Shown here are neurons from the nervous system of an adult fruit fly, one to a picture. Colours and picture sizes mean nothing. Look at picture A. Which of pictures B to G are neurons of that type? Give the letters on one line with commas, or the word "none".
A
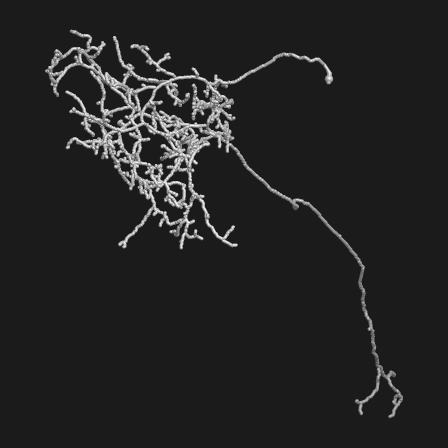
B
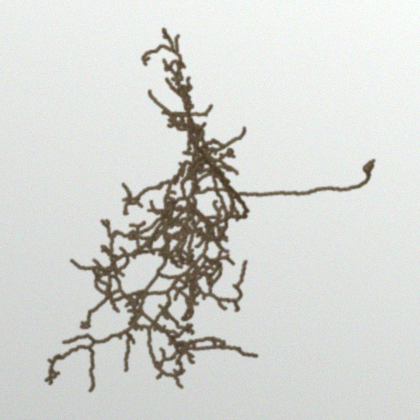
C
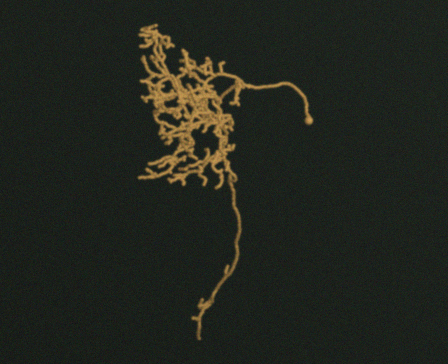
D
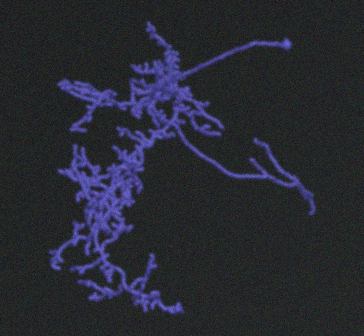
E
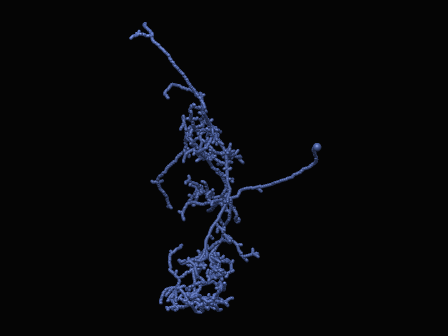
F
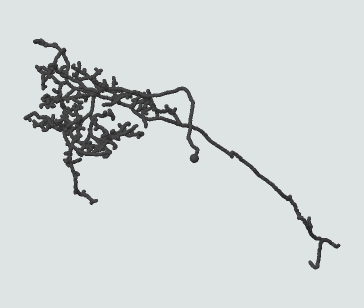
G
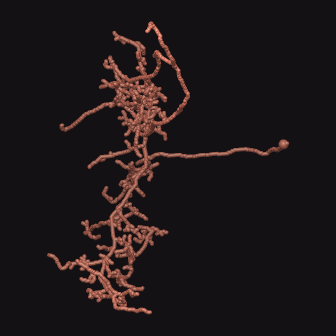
C, F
